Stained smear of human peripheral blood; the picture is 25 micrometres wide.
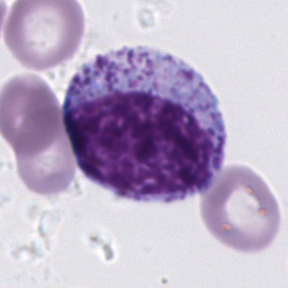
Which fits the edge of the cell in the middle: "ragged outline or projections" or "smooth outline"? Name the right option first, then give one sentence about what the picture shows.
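Smooth outline. The cell outline is round to slightly oval with a smooth edge.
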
